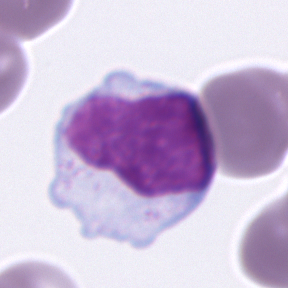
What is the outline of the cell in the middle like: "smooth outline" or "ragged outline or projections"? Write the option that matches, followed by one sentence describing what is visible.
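Ragged outline or projections. The cell outline is irregular, with small rounded blebs along its lower and left edges.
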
